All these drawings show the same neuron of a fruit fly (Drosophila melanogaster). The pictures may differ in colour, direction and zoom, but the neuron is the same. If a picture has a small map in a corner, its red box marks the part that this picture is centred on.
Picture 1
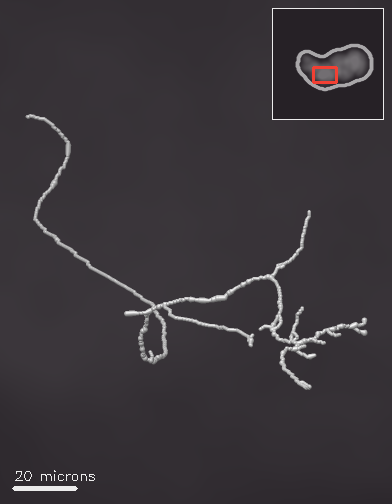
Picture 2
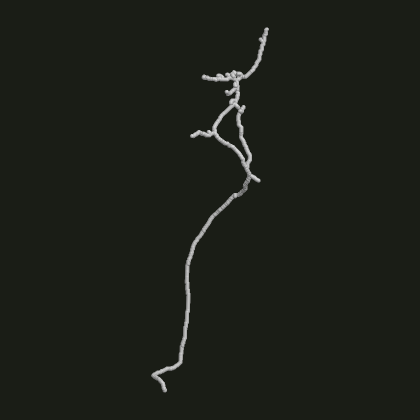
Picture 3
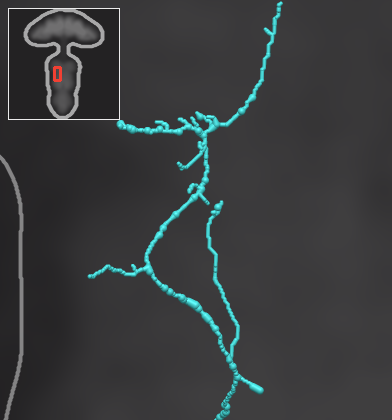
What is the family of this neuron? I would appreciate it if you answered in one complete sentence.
The family of the neuron is class mechanosensory tactile.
